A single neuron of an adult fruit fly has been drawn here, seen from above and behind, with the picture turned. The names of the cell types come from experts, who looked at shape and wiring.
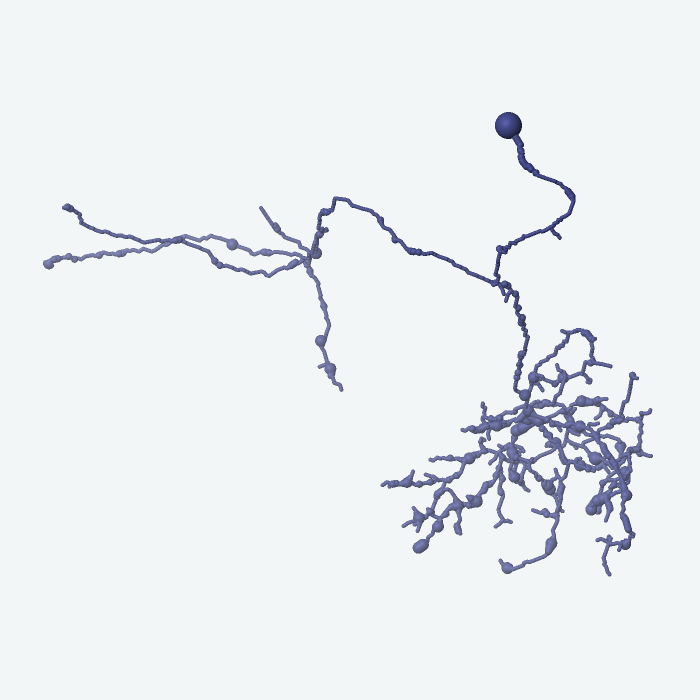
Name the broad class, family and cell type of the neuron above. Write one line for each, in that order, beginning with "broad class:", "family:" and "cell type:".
broad class: central-brain intrinsic neuron
family: hemilineage LB23
cell type: GNG429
